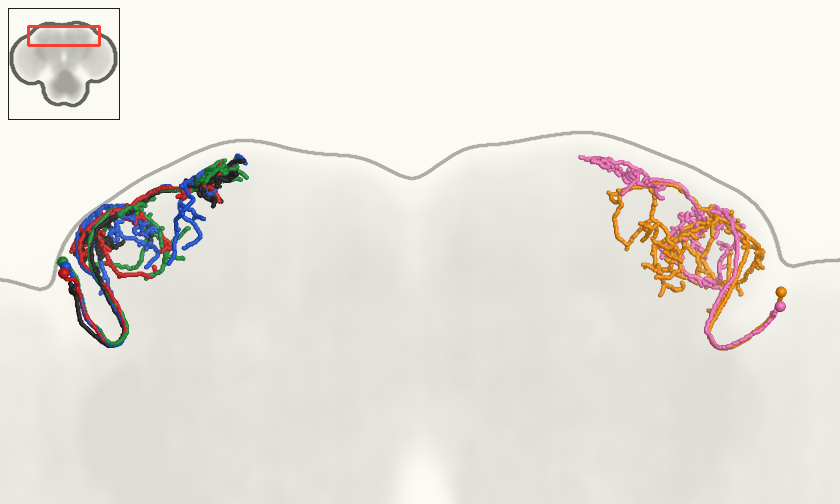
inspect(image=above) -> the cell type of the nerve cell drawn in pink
LHAV5a2_a2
